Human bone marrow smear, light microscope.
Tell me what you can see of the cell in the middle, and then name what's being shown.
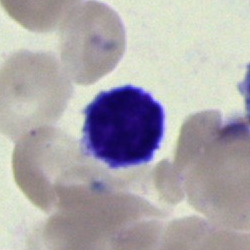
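Nearly the whole of this cell seems to be nucleus. I can't make out any nucleolus within it. Around the nucleus there's a very thin rim of cytoplasm at most. Nor can I see granules anywhere in the cell. I'd call it a lymphocyte.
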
